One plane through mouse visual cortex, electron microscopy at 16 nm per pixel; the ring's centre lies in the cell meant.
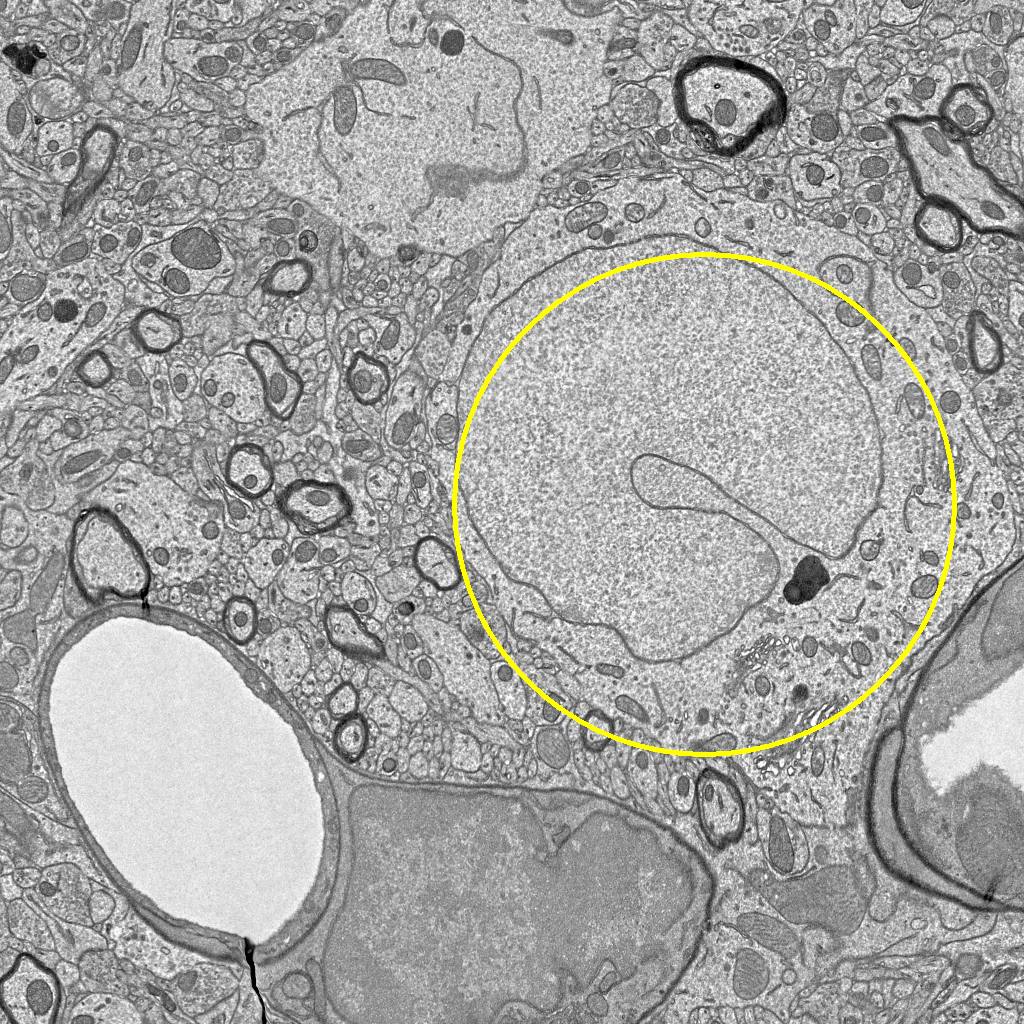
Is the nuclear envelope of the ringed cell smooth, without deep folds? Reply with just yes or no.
No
